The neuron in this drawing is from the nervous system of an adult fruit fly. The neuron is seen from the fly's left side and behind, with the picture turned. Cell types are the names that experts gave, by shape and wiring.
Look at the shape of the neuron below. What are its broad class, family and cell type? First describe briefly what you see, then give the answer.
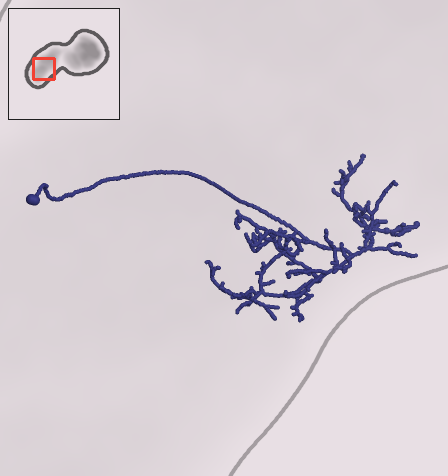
The cell body is on the left of the picture. The picture shows dozens of branch ends. This is a nerve-cord intrinsic neuron. Its family is hemilineage 03B. Its cell type is IN03B060.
